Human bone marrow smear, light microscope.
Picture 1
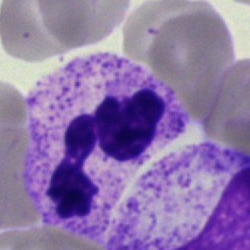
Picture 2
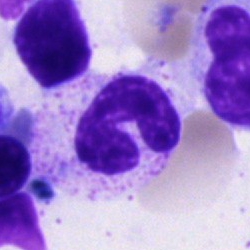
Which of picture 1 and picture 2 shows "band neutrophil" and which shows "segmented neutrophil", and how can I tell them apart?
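In picture 1 the cell is a segmented neutrophil; picture 2 shows a band neutrophil. The nucleus of the band neutrophil is curved into a thick horseshoe with a deep notch.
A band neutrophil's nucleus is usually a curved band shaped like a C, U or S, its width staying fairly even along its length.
The chromatin of both cells is dark purple and clumped, dense in the segmented neutrophil and coarse in the band neutrophil.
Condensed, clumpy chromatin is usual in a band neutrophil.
Neither nucleus shows nucleoli. The segmented neutrophil has a roughly round, smooth outline and abundant pale lilac cytoplasm with purple-violet granules scattered throughout. No vacuoles are seen in the cytoplasm of the band neutrophil. Another granulated nucleated cell lies against the lower right edge of the segmented neutrophil, while a pale red cell lies against the lower right of the band neutrophil.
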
